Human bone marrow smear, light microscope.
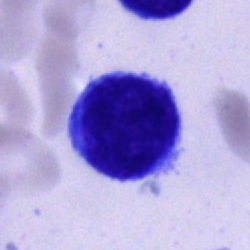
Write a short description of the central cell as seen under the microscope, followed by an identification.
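First, the outline: it is round. The chromatin looks dense, dark blue-purple all through the cell, and I can't find any granules. Then, at the lower right, small fine projections fray the edge. It is a lymphocyte.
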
